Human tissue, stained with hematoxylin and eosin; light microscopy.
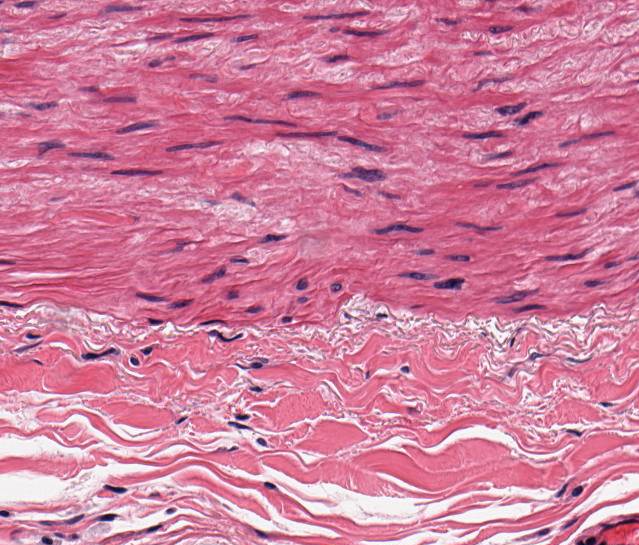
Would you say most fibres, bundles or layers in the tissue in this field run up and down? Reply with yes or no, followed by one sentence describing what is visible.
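No. The smooth muscle cells in the upper band run roughly horizontally and parallel to one another.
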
